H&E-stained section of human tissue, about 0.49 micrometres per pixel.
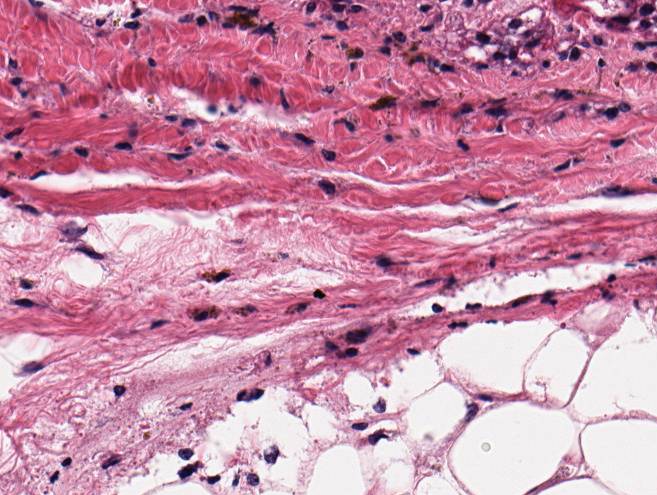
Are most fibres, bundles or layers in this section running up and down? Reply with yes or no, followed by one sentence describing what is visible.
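No. The pink fibrous bands run roughly horizontally across the field.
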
